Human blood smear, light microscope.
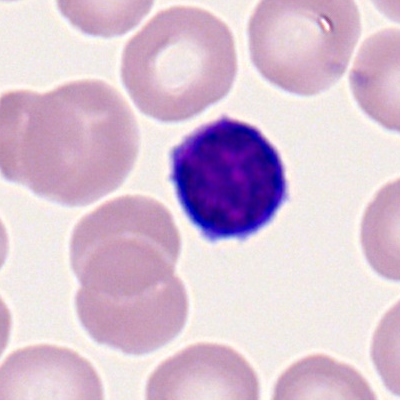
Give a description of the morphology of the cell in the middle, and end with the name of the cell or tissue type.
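Look first at the chromatin: dense, dark purple and coarsely clumped, with no nucleoli showing in the nucleus. Cytoplasm is scant, at most a very thin rim round the nucleus, and there are no granules anywhere in the cell. So this is a lymphocyte.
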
